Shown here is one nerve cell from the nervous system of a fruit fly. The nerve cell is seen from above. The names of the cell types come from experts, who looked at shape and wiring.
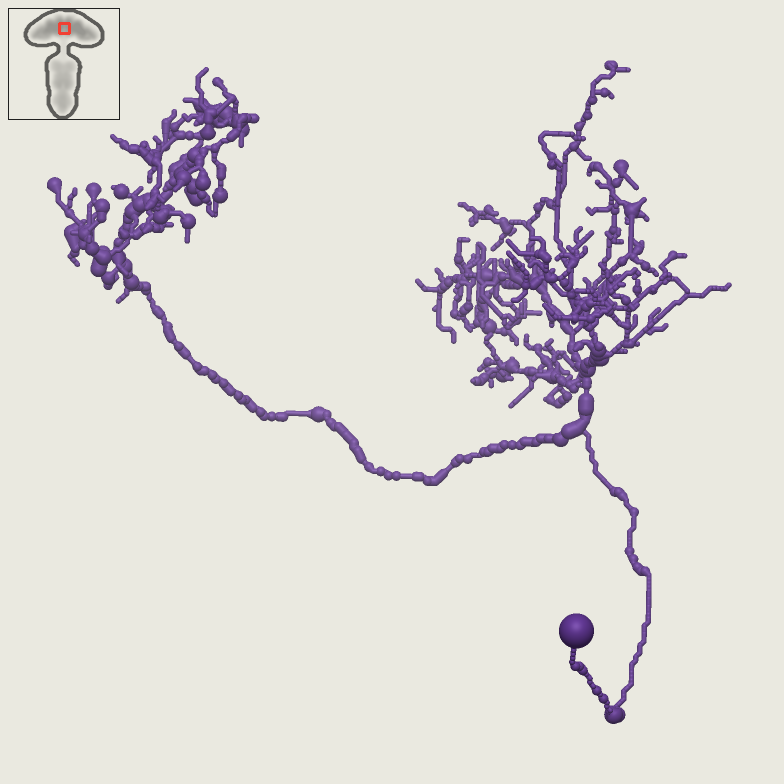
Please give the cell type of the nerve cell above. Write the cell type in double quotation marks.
"hDeltaC"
